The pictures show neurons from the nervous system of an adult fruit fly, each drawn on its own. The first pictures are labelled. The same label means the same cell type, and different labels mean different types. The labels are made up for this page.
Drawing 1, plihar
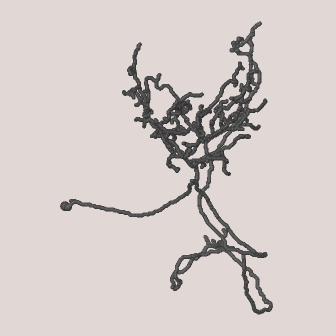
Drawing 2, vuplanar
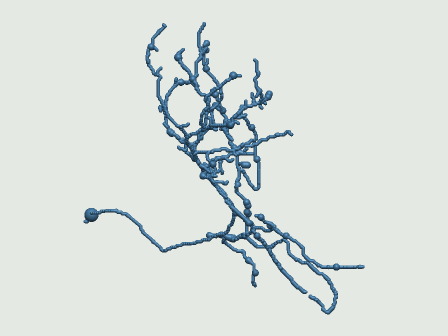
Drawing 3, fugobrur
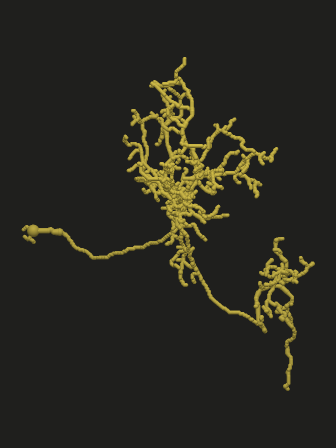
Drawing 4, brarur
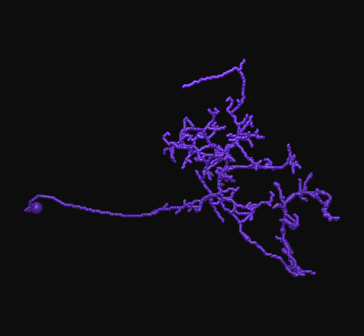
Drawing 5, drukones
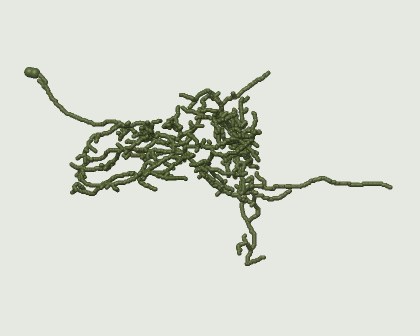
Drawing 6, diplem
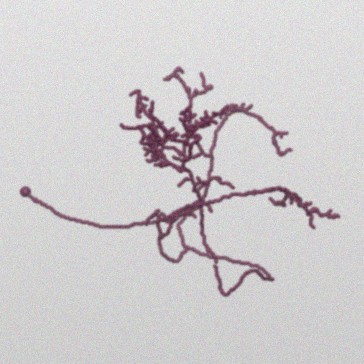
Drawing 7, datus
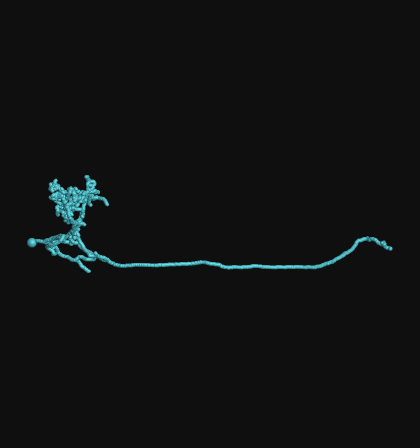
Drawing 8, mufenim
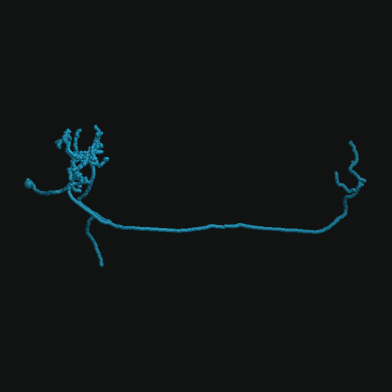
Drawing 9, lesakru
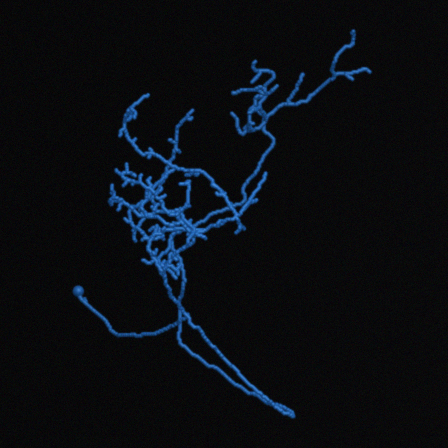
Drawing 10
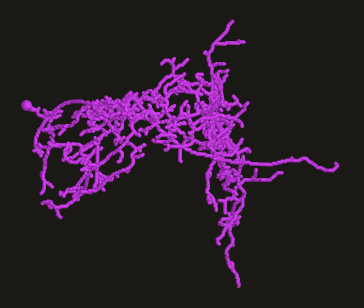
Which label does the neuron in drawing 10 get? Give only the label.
drukones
